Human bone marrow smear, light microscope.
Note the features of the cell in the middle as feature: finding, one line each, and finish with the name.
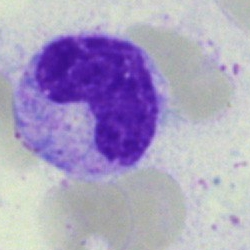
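Outline: round and smooth
Nucleus shape: kidney-shaped, indented on lower left side
Nucleus position: toward upper right
Cytoplasm: mostly on lower left
Chromatin: dark purple, coarsely clumped
Name: band neutrophil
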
